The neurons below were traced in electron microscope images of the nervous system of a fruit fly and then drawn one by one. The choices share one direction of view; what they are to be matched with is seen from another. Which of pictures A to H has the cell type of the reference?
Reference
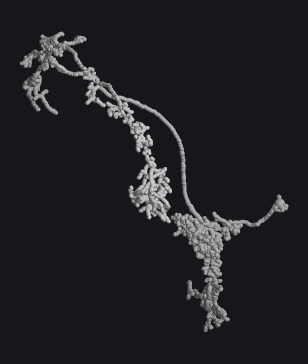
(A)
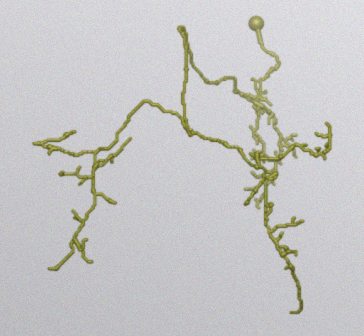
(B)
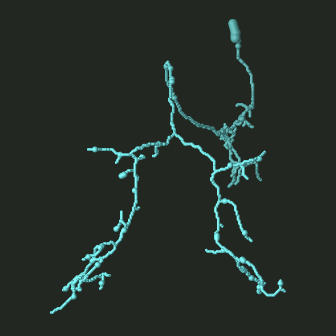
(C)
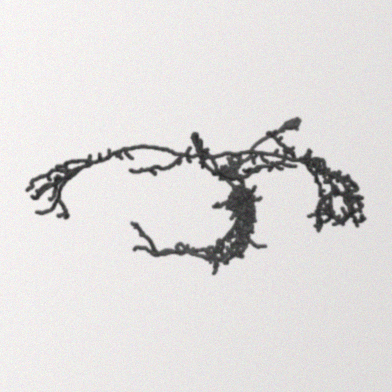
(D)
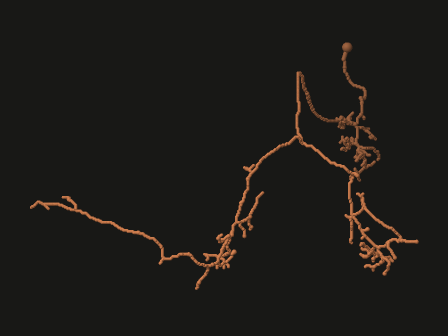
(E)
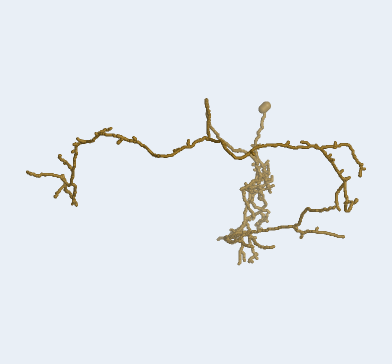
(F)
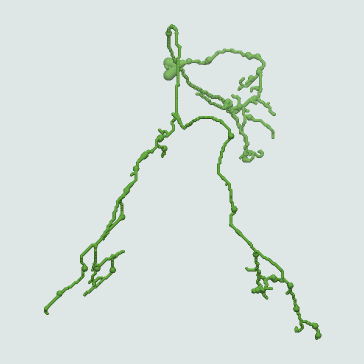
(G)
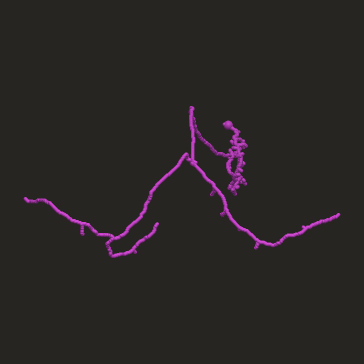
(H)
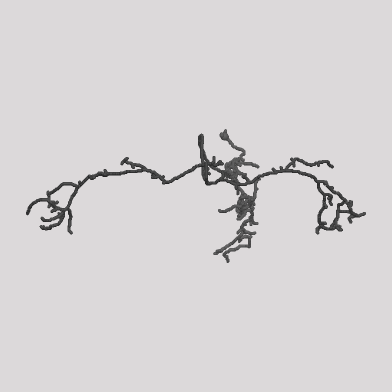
Picture C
